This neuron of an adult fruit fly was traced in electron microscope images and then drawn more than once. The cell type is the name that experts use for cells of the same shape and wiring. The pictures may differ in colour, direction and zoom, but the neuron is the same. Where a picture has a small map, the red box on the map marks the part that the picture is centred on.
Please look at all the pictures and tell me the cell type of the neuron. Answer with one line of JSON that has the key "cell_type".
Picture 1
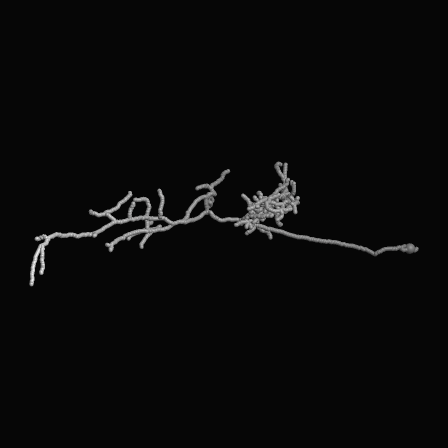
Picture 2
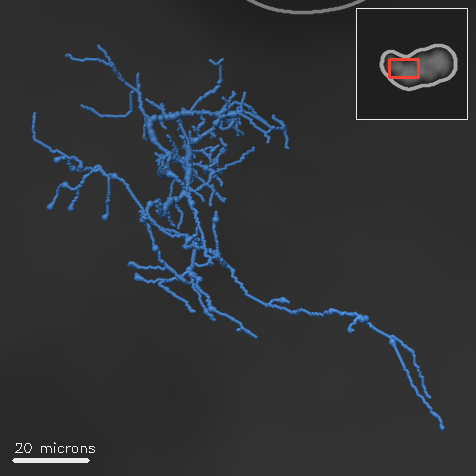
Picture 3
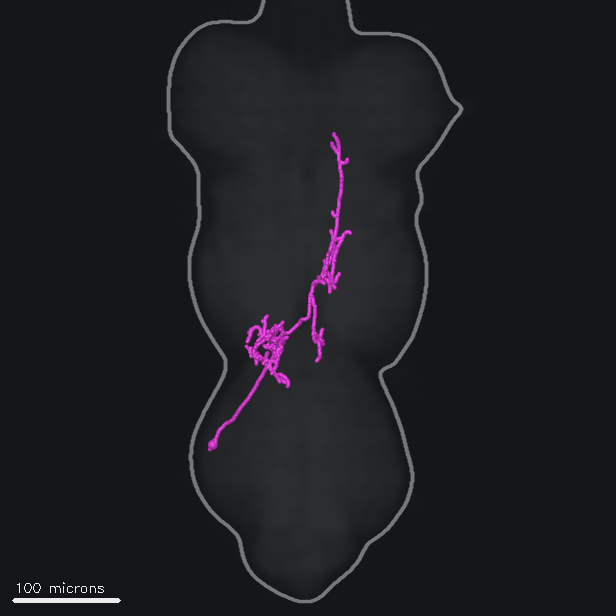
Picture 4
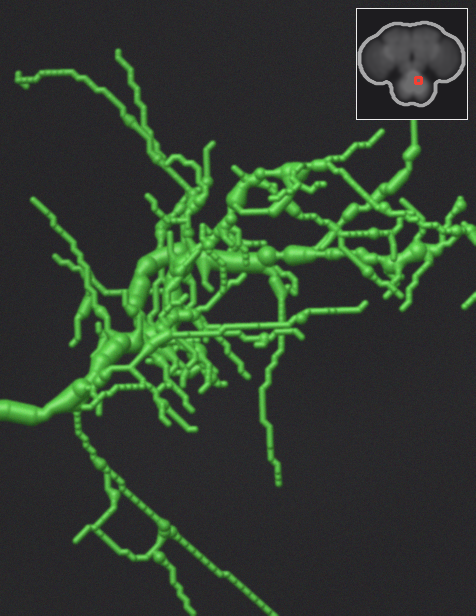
{"cell_type": "IN08B108"}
